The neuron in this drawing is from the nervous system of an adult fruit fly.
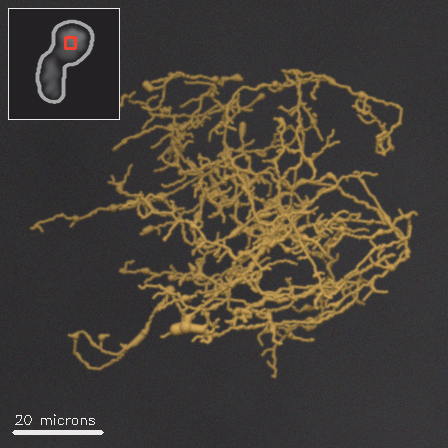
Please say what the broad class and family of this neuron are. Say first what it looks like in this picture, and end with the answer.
The cell body is at the bottom of the picture. By the scale bar it is about 90 microns wide in this view. More than a hundred branch ends can be seen. Its broad class is central-brain intrinsic neuron. The family is hemilineage VLPl&p2_lateral.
